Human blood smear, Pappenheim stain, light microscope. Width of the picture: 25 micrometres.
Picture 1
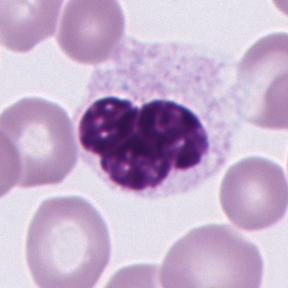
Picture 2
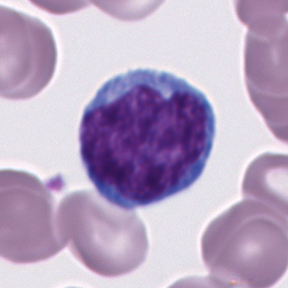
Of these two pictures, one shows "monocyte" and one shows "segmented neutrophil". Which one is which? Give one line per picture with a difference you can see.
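In picture 1 we see a segmented neutrophil: The cytoplasm is sprinkled with fine, small pinkish-violet granules.
In picture 2 we see a monocyte: No granules are seen in the cytoplasm.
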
